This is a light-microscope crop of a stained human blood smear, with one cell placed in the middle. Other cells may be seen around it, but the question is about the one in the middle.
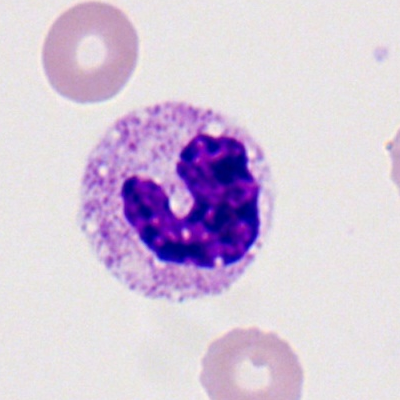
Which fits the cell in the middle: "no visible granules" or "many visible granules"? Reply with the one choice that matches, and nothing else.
Many visible granules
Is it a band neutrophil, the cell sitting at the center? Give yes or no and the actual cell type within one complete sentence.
Yes, the cell of interest in the middle is a band neutrophil.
